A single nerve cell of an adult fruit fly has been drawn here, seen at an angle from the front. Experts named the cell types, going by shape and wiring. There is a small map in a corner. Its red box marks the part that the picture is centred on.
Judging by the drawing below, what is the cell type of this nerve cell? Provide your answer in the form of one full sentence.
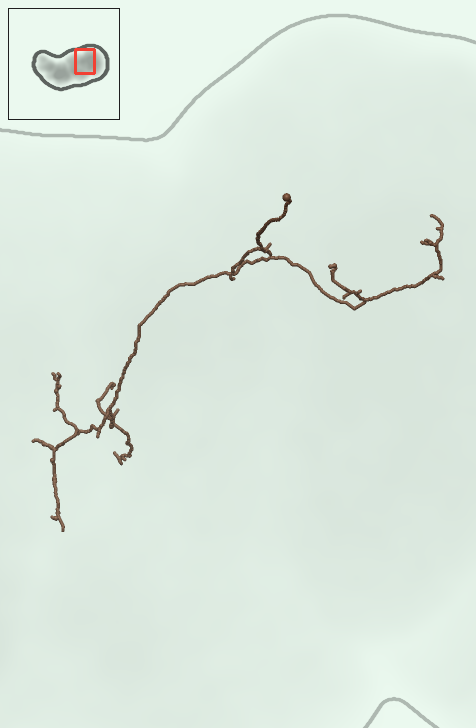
Classified by cell type, this nerve cell is PS008_b.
